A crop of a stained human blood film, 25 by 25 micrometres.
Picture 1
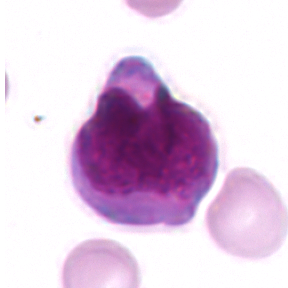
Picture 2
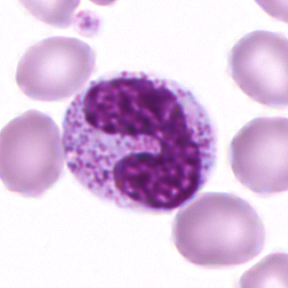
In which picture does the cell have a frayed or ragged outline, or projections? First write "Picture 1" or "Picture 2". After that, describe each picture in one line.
Picture 1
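In picture 1: The cell outline is irregular, with a rounded bulge at the top.
In picture 2: The cell outline is round and smooth.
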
